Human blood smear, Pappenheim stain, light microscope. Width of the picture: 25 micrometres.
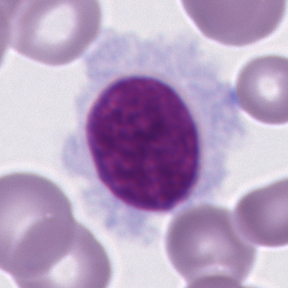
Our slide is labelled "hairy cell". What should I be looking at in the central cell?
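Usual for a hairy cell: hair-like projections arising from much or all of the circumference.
Here: outline irregular, fine ragged projections around the whole edge. Consistent. Chromatin finely mottled, not coarsely clumped. Cytoplasm abundant, a wide rim all around the nucleus, pale greyish blue.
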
